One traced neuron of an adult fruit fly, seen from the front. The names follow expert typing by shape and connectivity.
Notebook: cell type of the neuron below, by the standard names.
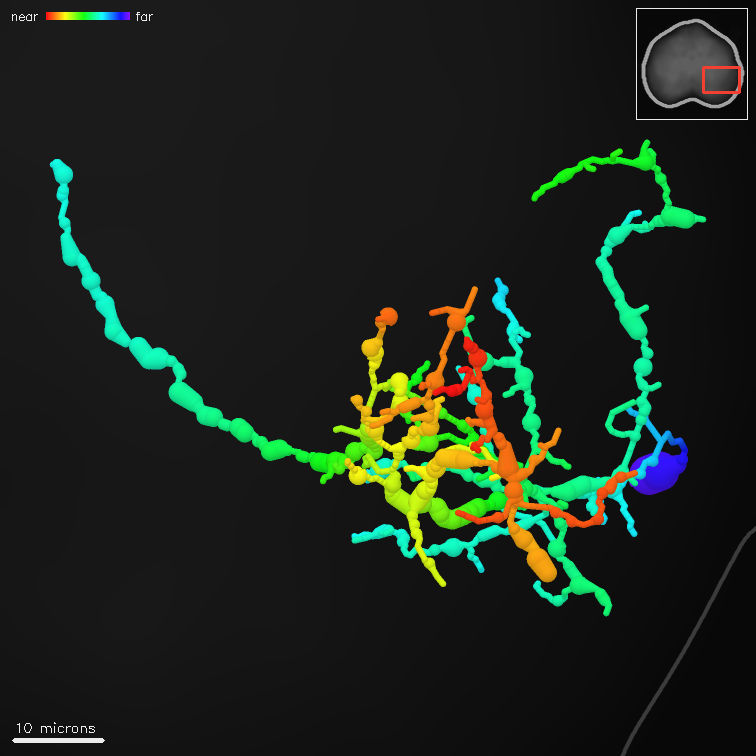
IN20A.22A071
